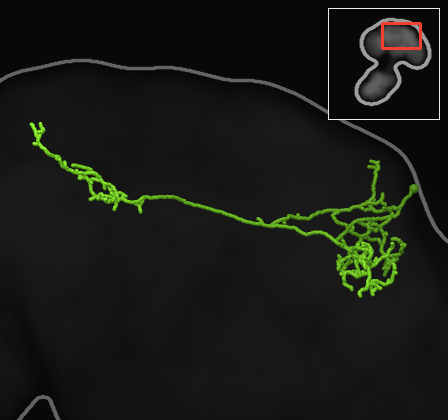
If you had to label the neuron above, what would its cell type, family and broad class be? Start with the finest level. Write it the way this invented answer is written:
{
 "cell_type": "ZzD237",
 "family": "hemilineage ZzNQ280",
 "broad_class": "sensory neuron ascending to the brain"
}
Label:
{
 "cell_type": "AVLP069_b",
 "family": "hemilineage LHl2_ventral",
 "broad_class": "central-brain intrinsic neuron"
}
